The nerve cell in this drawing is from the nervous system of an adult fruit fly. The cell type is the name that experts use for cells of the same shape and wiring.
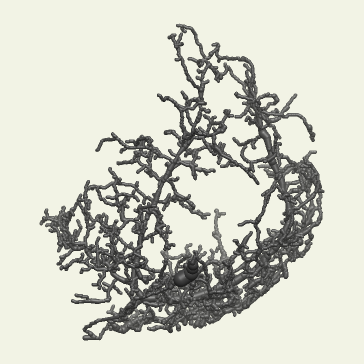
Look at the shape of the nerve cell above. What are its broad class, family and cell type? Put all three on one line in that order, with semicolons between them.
nerve-cord intrinsic neuron; hemilineage 19A; IN19A013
